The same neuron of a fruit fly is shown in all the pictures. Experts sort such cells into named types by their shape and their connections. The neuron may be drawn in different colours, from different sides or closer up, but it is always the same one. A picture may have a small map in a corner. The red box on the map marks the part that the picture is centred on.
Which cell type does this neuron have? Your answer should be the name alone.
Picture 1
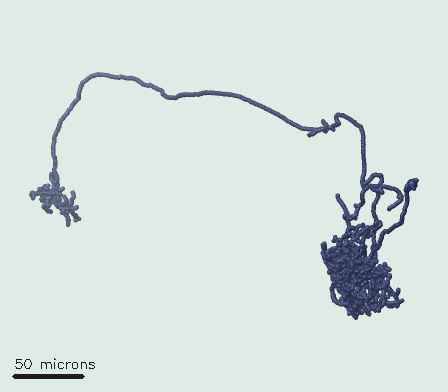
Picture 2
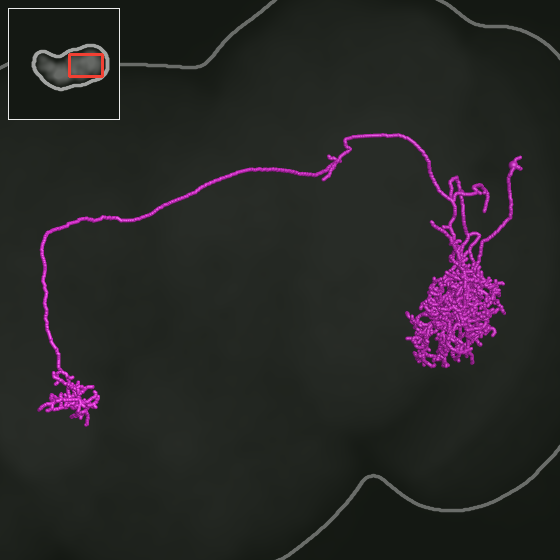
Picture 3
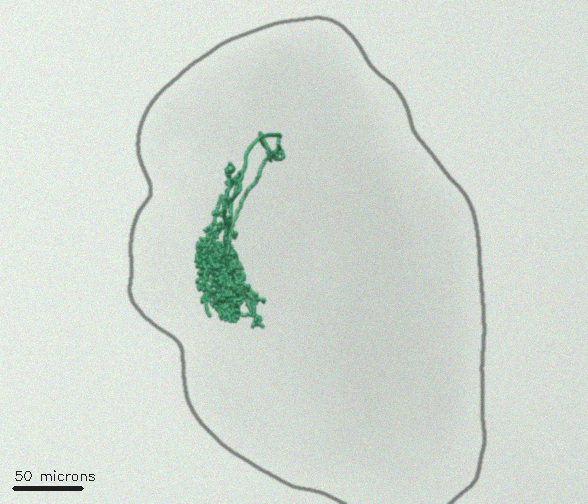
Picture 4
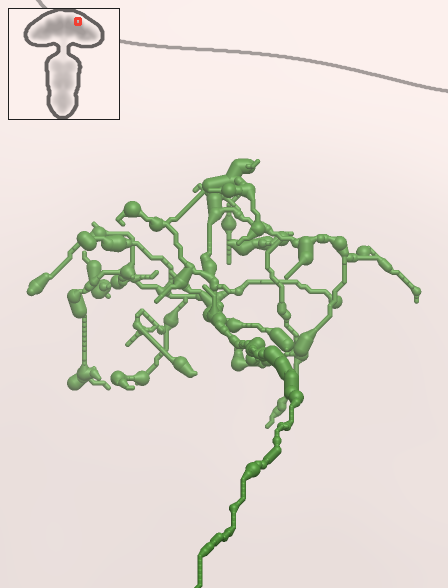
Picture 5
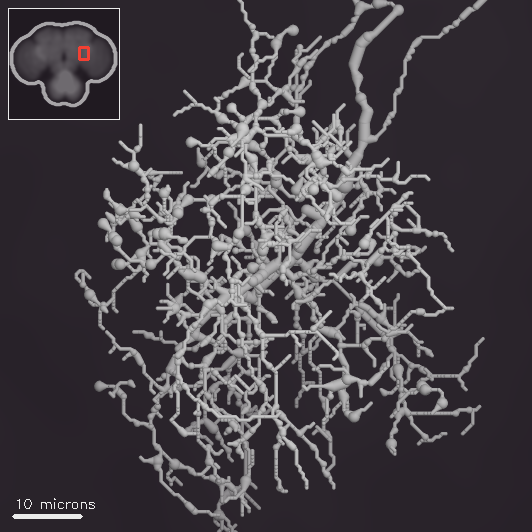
AVLP161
